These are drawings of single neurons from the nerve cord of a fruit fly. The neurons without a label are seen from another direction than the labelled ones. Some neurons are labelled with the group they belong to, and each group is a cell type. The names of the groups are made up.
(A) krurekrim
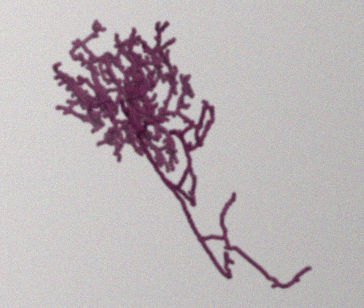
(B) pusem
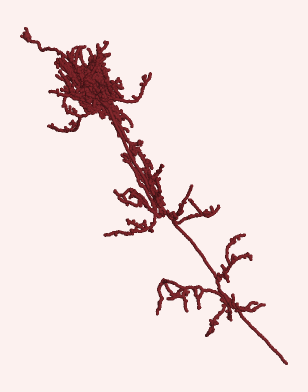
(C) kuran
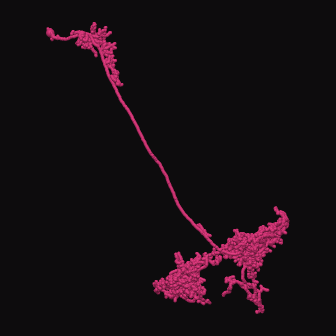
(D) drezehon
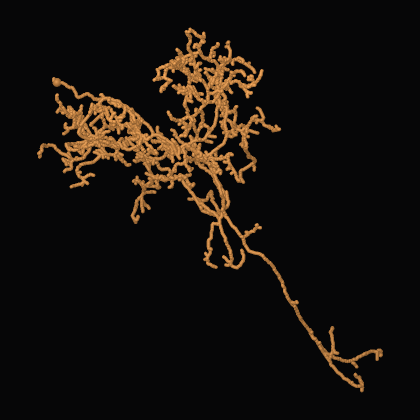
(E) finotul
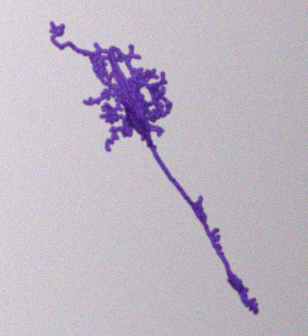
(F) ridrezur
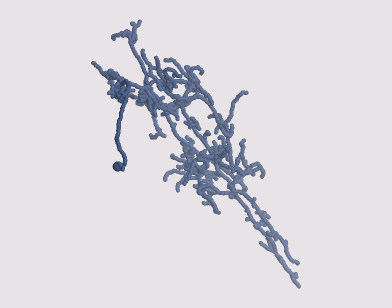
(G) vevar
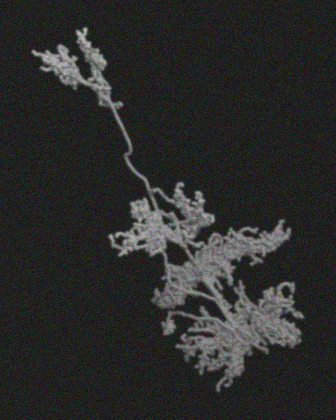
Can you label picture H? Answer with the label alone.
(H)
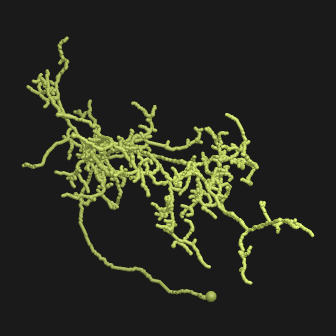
ridrezur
